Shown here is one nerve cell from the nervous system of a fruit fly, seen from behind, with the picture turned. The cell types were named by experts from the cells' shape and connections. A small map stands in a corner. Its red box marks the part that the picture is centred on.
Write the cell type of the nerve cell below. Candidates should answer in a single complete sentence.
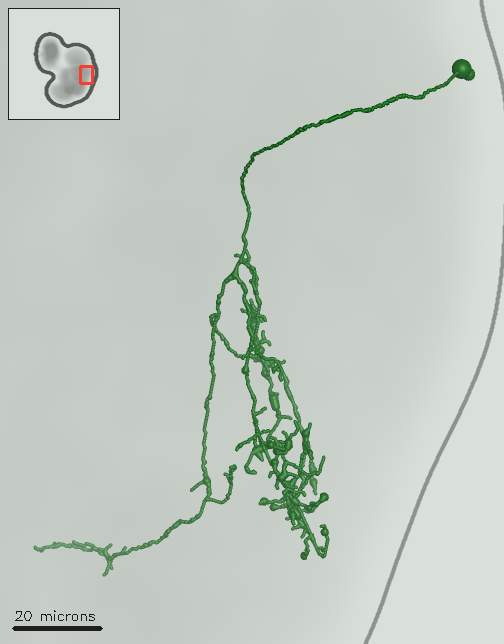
This nerve cell counts as a member of the cell type SIP037.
